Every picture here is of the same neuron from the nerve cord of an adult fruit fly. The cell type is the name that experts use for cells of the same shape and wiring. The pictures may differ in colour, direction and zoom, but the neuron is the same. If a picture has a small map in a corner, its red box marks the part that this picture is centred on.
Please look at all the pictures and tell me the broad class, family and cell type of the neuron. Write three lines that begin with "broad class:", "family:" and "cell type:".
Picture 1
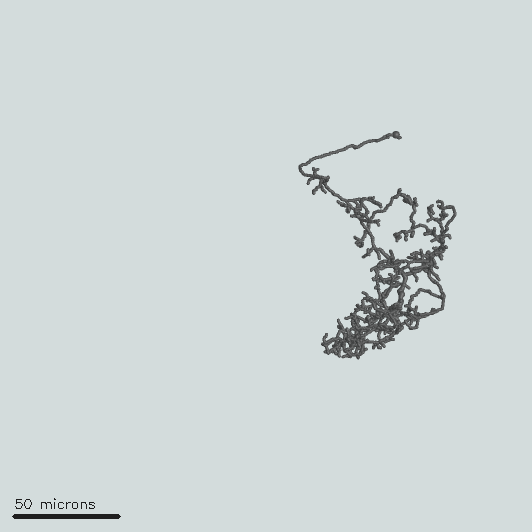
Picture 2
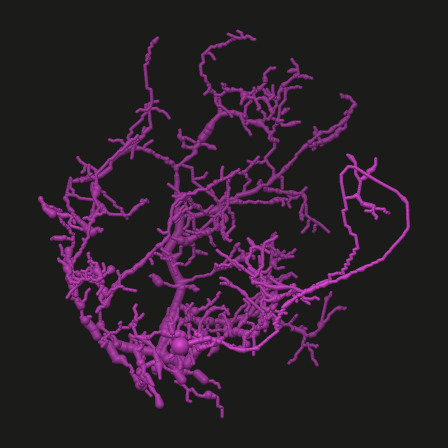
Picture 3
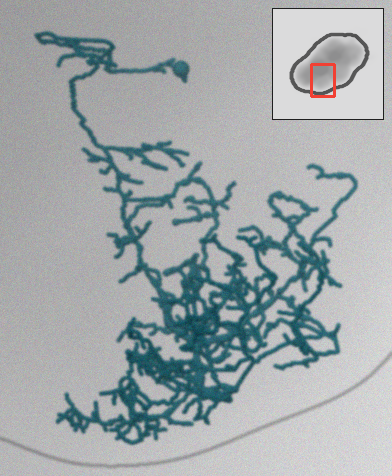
broad class: nerve-cord intrinsic neuron
family: hemilineage 03A
cell type: IN03A053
